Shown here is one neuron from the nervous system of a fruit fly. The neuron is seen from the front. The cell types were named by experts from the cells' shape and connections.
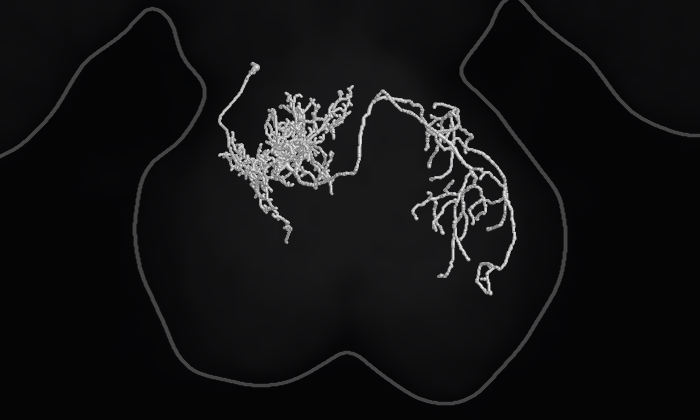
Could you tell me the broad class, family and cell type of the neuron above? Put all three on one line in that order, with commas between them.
nerve-cord intrinsic neuron, hemilineage 18B, IN18B015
